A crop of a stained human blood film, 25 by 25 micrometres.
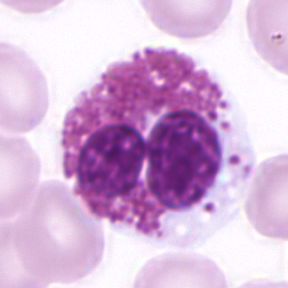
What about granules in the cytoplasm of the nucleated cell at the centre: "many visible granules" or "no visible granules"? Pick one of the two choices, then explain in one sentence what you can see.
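Many visible granules. The granules are crowded above and to the left of the nucleus, while the lower right is sparsely granulated.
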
